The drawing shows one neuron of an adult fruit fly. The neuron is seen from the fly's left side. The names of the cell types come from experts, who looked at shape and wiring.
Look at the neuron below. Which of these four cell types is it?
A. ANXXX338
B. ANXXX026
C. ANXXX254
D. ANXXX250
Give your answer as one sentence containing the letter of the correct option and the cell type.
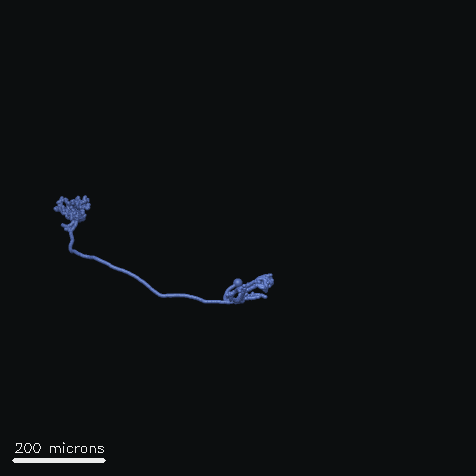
It is as ANXXX250, option D, that the neuron is typed.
